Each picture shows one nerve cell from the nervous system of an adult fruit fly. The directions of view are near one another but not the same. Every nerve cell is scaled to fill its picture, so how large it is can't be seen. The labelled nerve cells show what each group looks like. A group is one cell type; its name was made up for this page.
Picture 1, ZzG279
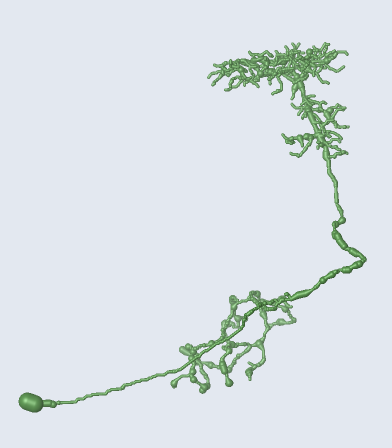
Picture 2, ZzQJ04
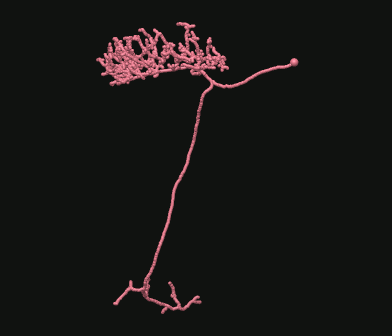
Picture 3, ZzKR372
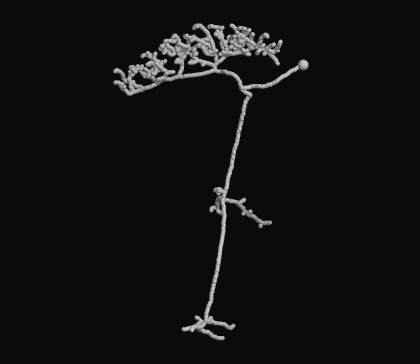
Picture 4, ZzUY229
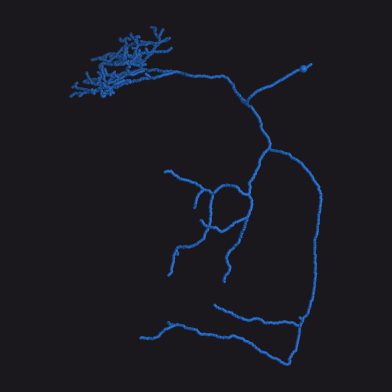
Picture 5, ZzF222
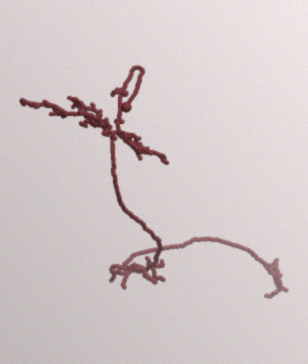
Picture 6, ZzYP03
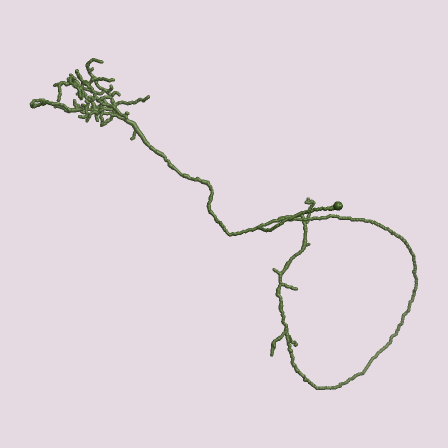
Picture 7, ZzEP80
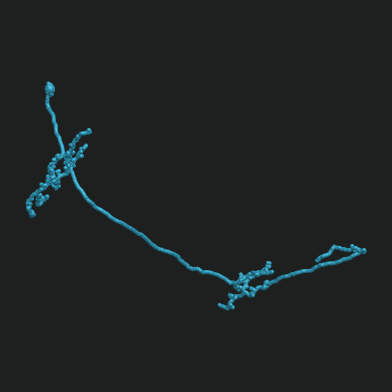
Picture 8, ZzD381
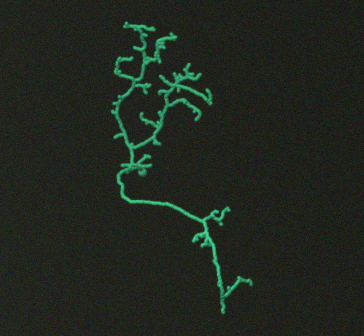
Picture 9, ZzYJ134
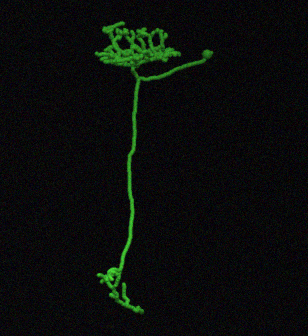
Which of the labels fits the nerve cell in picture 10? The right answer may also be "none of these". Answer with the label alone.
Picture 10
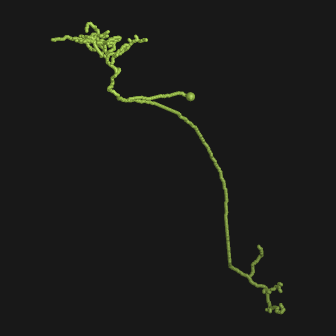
none of these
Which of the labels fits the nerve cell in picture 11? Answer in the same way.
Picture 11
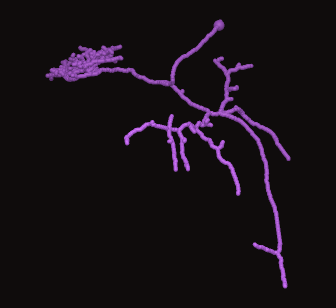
ZzUY229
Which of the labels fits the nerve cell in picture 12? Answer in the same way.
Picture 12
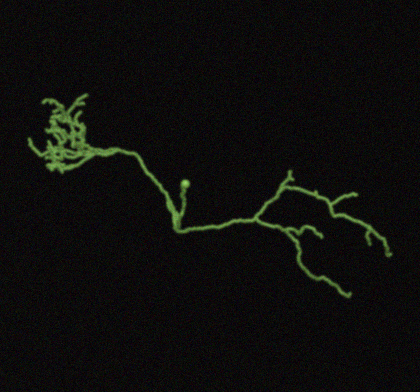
none of these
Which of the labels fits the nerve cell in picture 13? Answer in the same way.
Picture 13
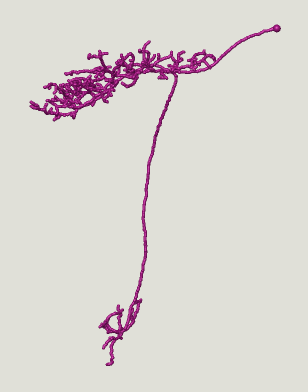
ZzQJ04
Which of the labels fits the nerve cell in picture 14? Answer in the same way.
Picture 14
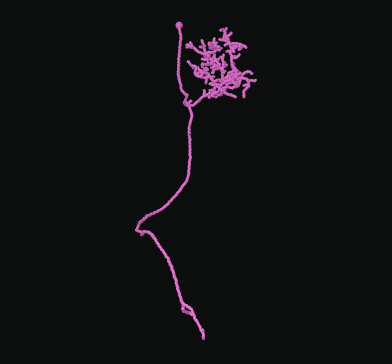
none of these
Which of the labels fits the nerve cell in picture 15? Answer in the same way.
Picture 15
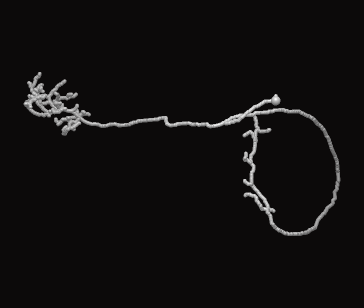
ZzYP03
